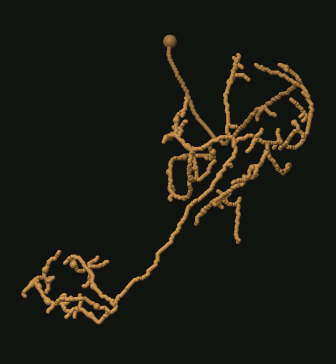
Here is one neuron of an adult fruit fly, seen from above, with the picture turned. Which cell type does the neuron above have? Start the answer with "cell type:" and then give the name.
cell type: LHAV3b8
